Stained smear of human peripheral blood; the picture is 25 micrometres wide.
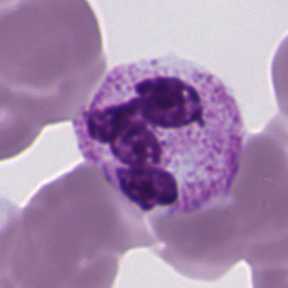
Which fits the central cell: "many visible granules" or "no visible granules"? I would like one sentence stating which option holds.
This cell has a cytoplasm with many visible granules.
